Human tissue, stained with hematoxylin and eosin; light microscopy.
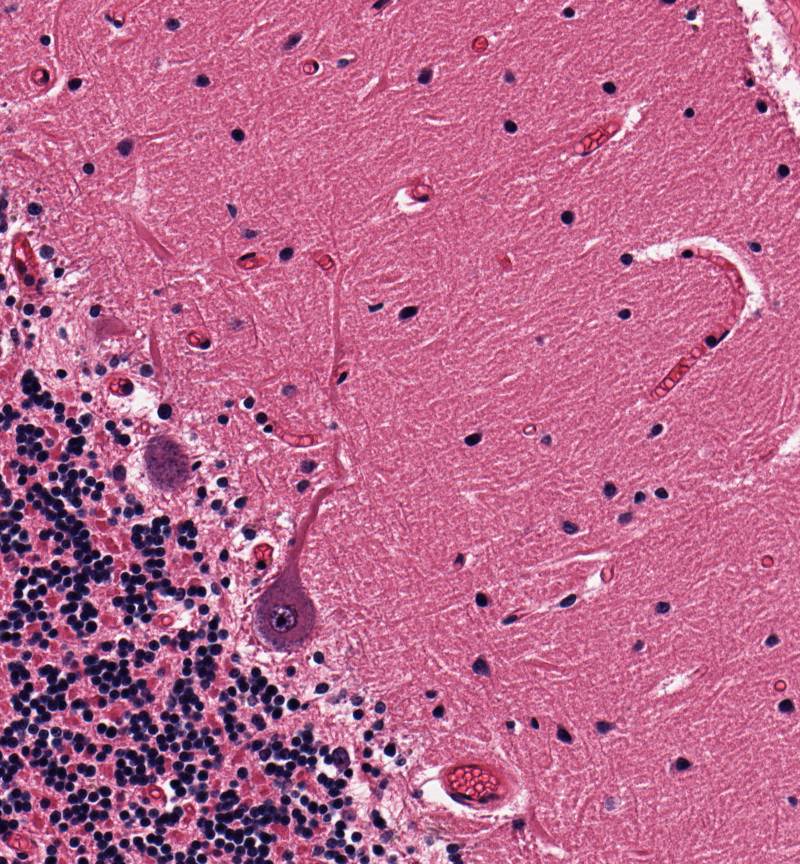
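Cerebellum. Lower left, a dense band of small, round, dark cells with hardly any visible cytoplasm, pink islands between them. Beyond it, pale pink fibrillar tissue, few nuclei. The Purkinje cell: round pale nucleus, dark nucleolus, purplish cytoplasm; one thick process climbs into the pale area.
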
